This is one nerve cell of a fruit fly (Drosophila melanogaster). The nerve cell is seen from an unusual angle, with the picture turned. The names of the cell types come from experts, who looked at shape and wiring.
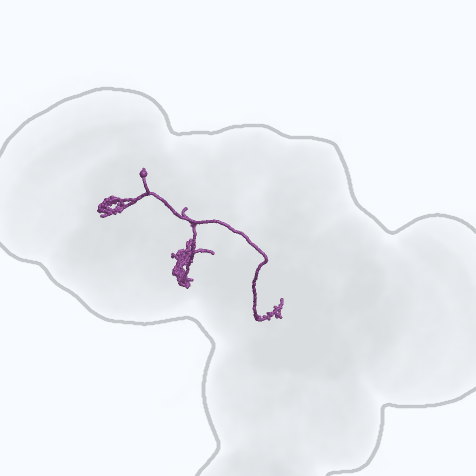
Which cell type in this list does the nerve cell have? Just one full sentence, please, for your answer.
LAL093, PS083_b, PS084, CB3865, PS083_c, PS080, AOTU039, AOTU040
The cell type for the nerve cell is PS083_b.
